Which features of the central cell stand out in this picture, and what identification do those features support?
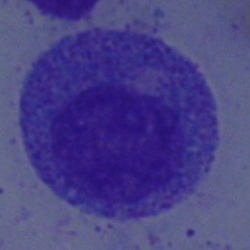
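Nearly round in outline, this cell has a nucleus whose chromatin is dark purple and densely stained throughout. No distinct nucleoli are visible. The cell is a myelocyte.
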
